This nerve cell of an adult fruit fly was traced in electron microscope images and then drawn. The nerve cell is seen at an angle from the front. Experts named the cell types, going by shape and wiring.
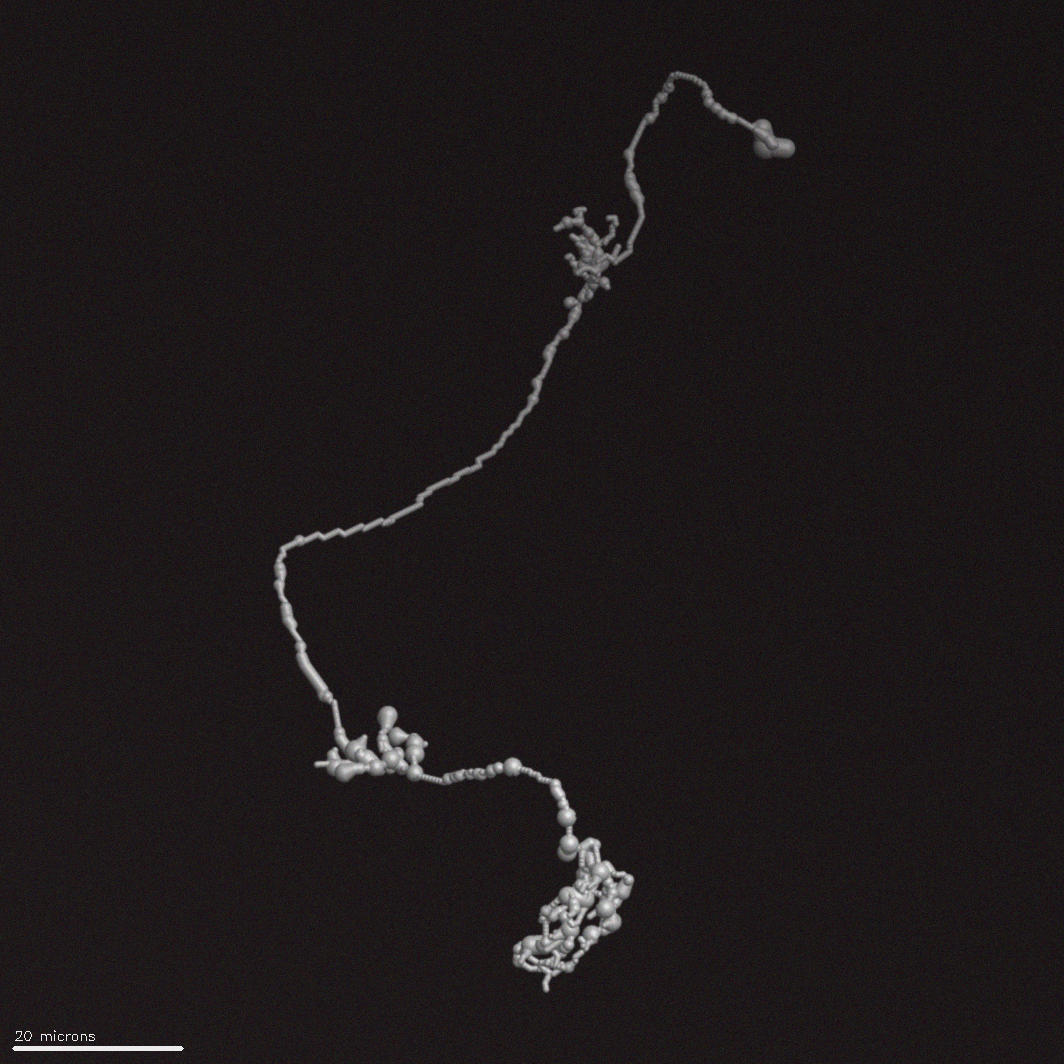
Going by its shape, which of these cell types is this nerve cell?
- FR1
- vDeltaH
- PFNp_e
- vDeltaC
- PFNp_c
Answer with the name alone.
PFNp_c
